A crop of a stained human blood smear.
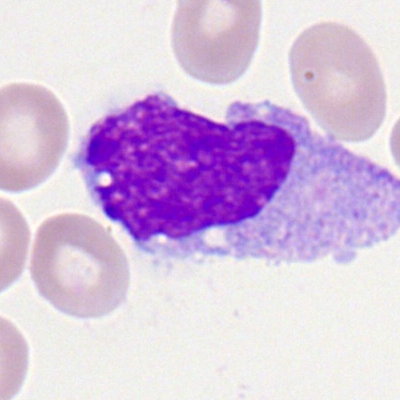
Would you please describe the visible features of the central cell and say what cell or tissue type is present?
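Nucleus single, unsegmented, irregular in outline. Chromatin dark purple, mottled with many small paler spots. Cytoplasm abundant, pale greyish-lilac, with fine, faint pinkish granules. Cell: monocyte.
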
